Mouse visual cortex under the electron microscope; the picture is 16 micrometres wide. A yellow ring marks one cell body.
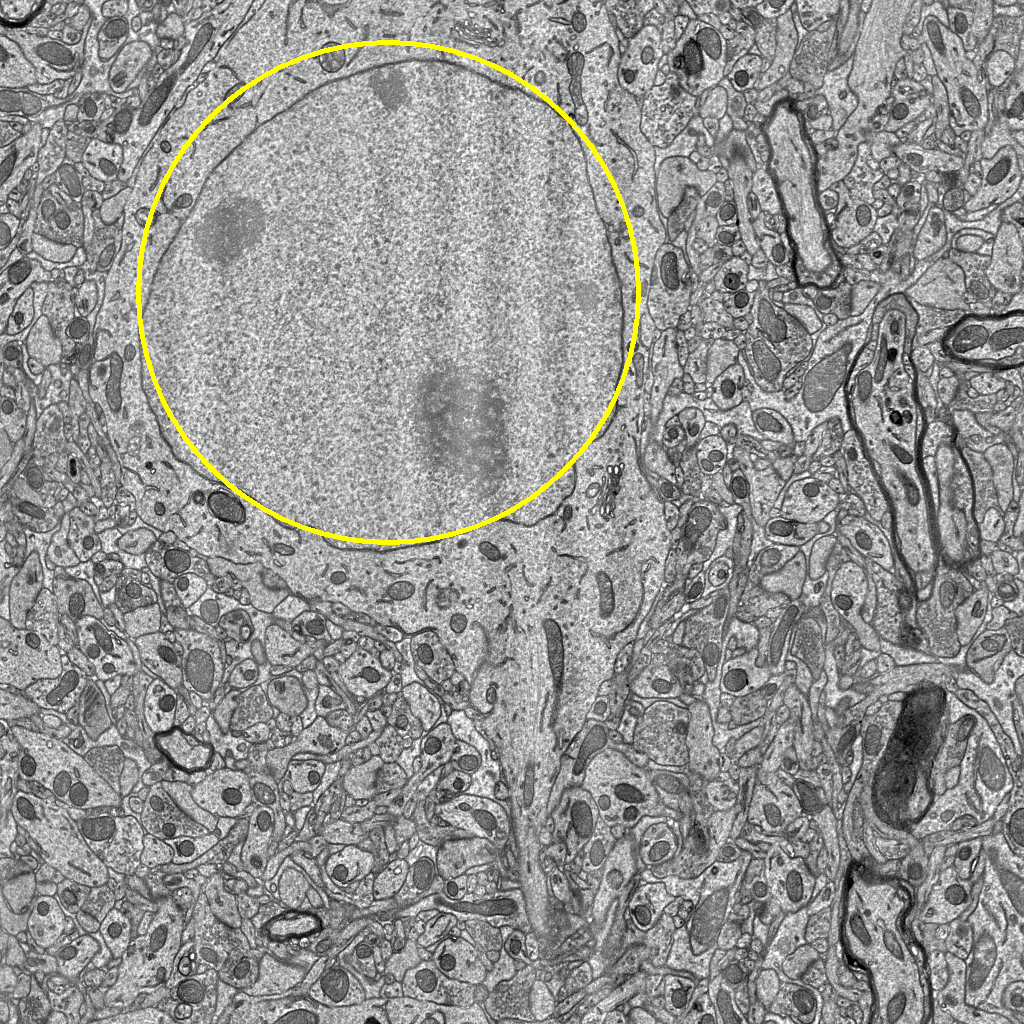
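Excitatory neuron, shown with a large, round nucleus nearly filling the ring. The nuclear envelope runs smoothly, without deep infoldings. Several darker grey patches lie inside, the largest in the lower half. A broad process leaves the body downward, tapering as it goes.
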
